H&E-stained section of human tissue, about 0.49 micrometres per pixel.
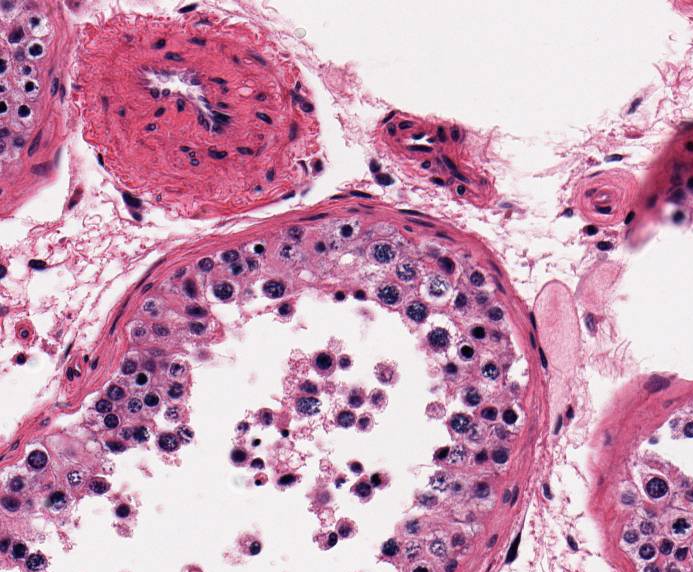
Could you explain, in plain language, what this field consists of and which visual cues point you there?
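You're looking at seminiferous tubule; its epithelium is stratified, several cells thick.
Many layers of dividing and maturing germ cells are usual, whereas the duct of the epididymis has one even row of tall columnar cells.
In the middle layers, many cells are large and round, with big round nuclei of coarse, clumped chromatin.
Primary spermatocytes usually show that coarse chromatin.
Detached round cells lie loose in the central lumen; between tubules the tissue is pale and wispy.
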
